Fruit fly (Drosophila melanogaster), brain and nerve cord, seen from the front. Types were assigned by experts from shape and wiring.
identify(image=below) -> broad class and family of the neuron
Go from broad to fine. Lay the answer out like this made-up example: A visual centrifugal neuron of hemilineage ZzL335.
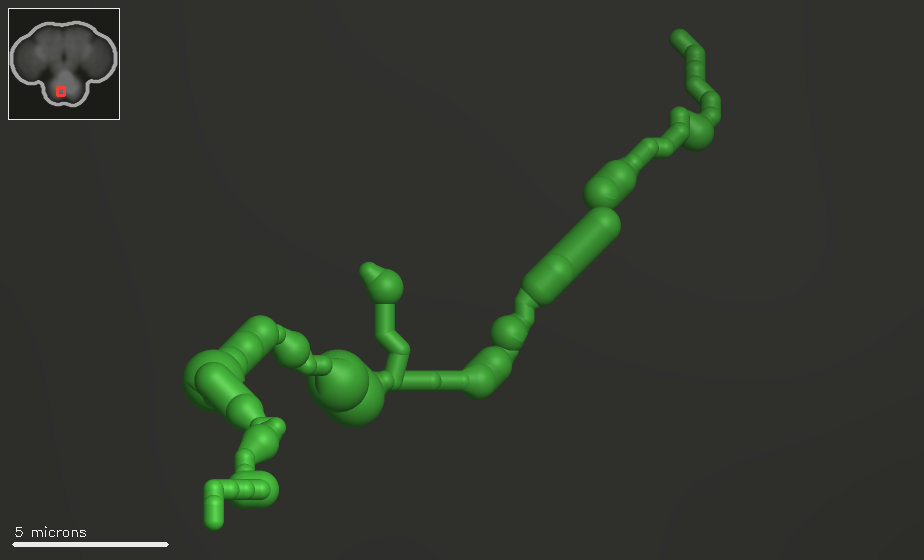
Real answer: A sensory neuron entering the nerve cord of class mechanosensory tactile.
